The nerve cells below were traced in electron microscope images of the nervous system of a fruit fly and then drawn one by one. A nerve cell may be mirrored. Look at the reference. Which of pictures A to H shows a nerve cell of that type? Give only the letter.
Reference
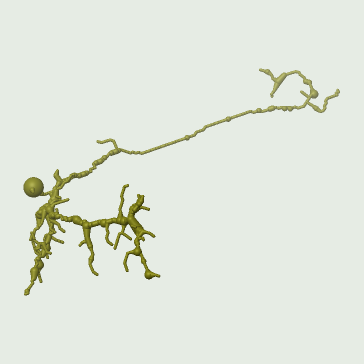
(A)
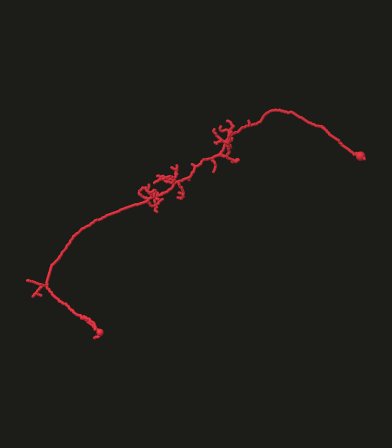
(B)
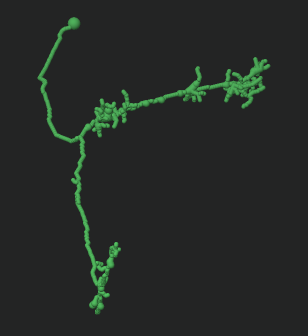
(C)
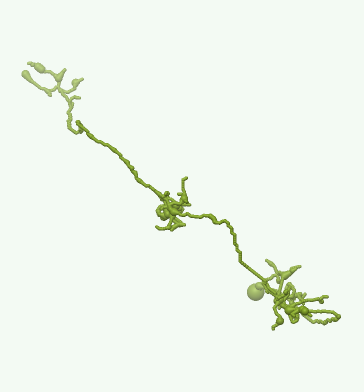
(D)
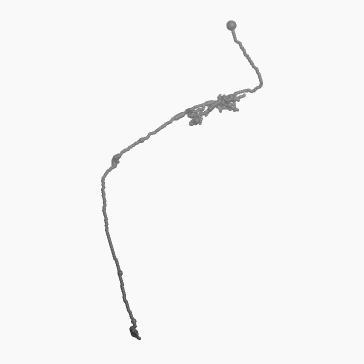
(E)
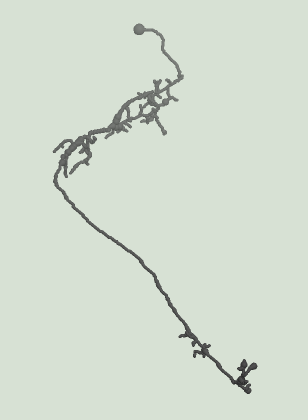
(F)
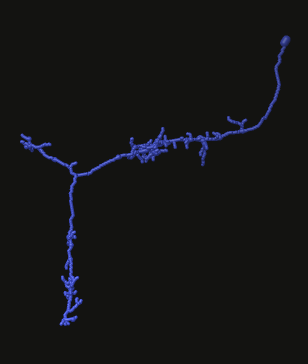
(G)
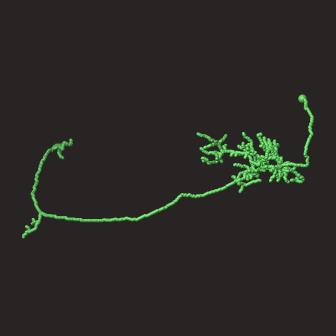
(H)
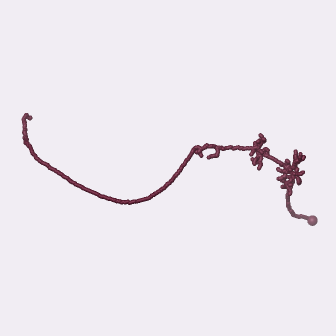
B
